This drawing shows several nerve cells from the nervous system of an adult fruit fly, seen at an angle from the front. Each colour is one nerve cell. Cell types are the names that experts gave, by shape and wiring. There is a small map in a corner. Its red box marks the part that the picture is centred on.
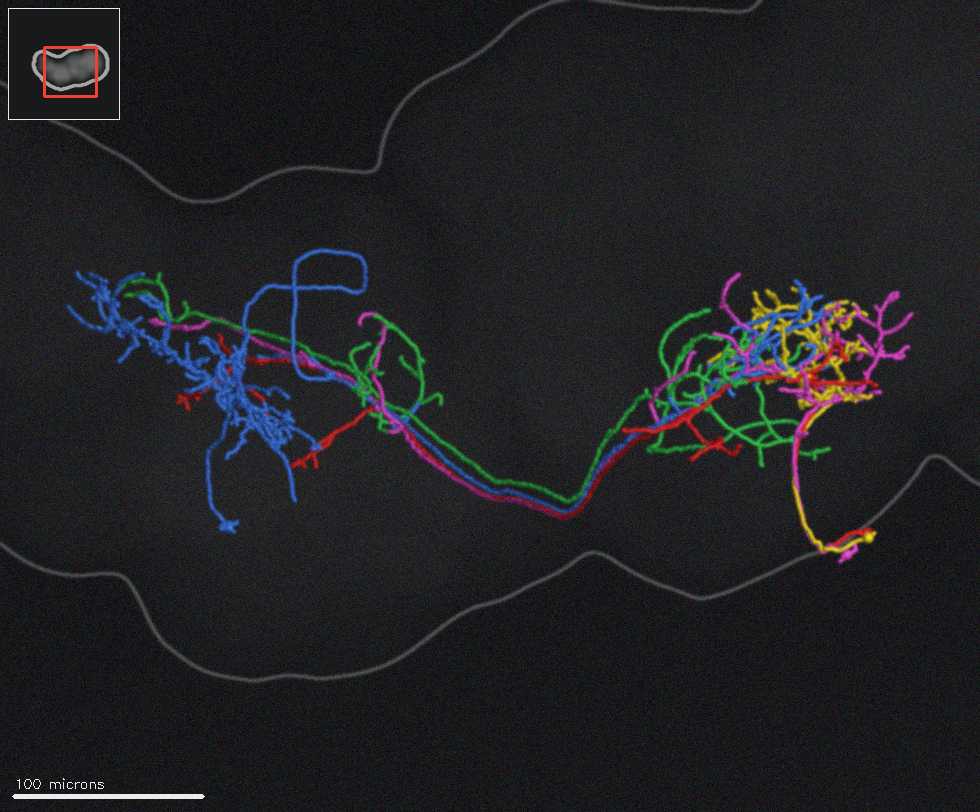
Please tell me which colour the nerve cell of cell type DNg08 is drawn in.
magenta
